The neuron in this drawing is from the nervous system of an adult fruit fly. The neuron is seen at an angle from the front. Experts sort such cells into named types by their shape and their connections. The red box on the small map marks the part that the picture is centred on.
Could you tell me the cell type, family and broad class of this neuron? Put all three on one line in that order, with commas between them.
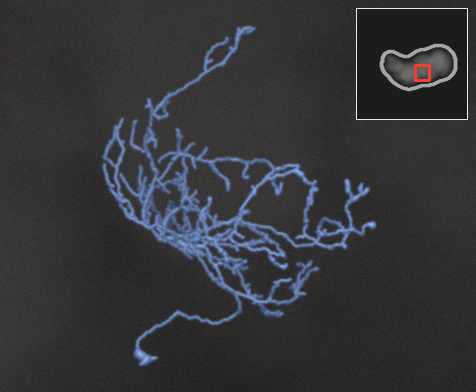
CB3024, hemilineage WEDa1, central-brain intrinsic neuron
